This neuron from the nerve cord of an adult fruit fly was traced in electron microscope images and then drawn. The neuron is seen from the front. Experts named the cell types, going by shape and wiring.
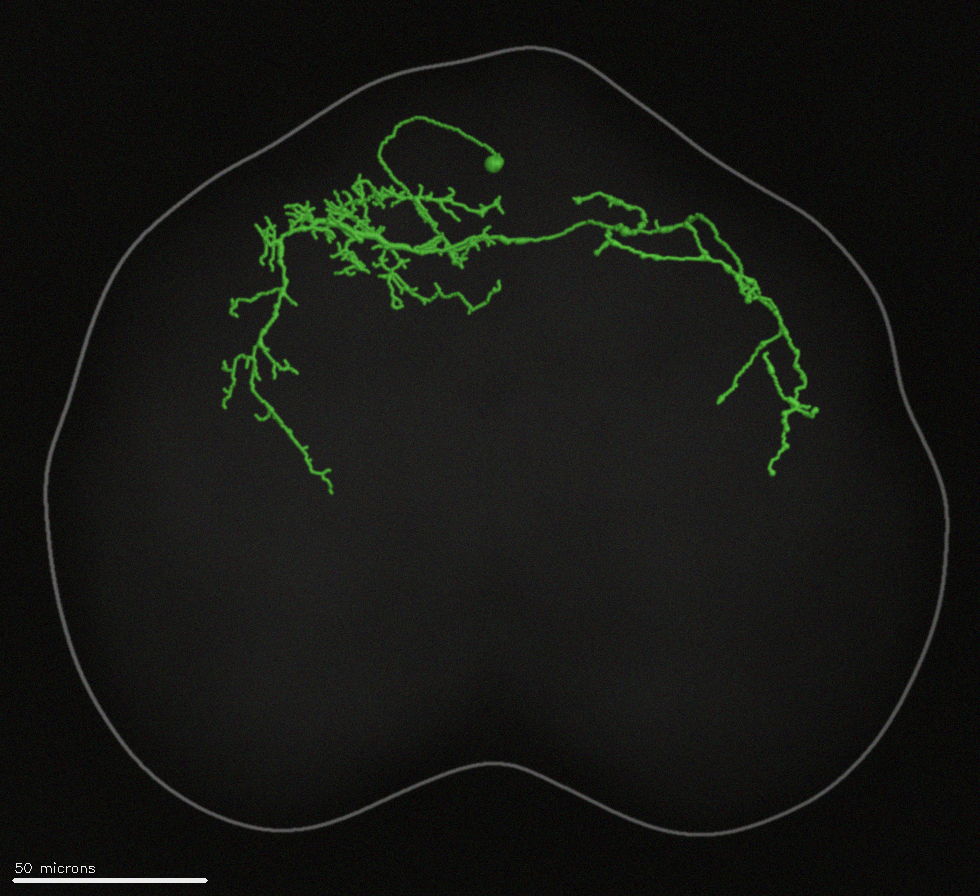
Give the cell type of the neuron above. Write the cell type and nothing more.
IN19B082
